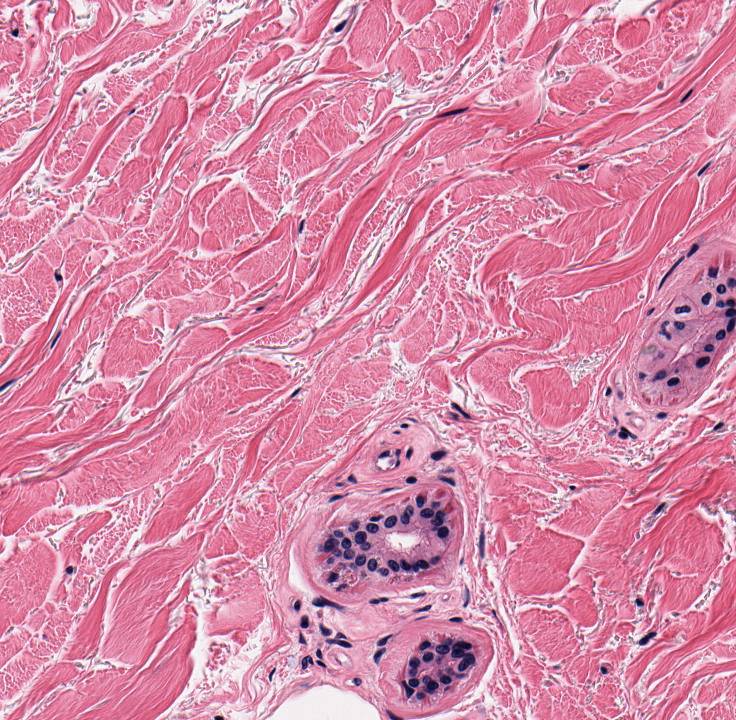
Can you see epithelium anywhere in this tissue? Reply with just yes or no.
Yes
